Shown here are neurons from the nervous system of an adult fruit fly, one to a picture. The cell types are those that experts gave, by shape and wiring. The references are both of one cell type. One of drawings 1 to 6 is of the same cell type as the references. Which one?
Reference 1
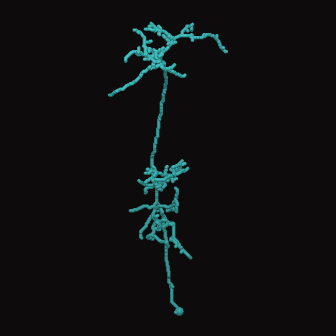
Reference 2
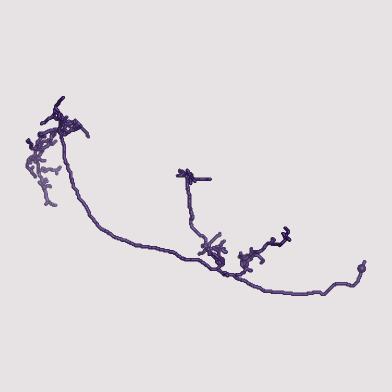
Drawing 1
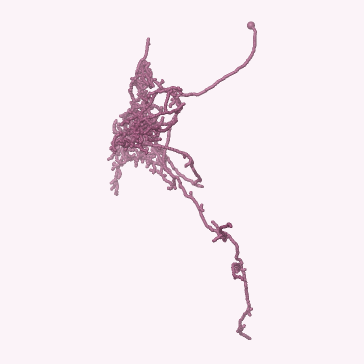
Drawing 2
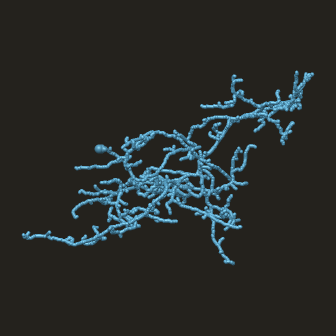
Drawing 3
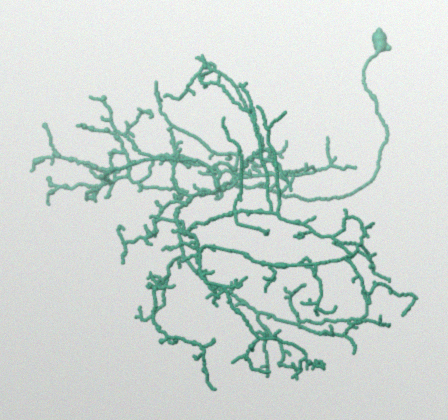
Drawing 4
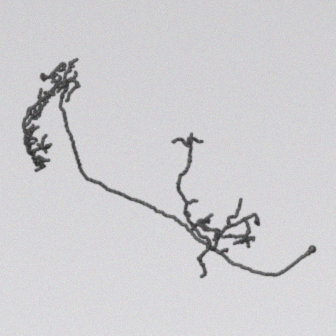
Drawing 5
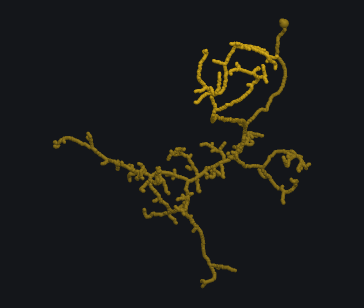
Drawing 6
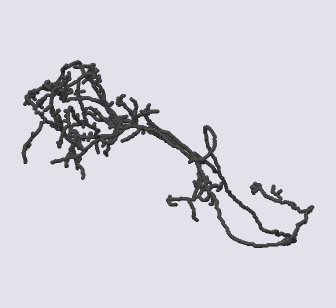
4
